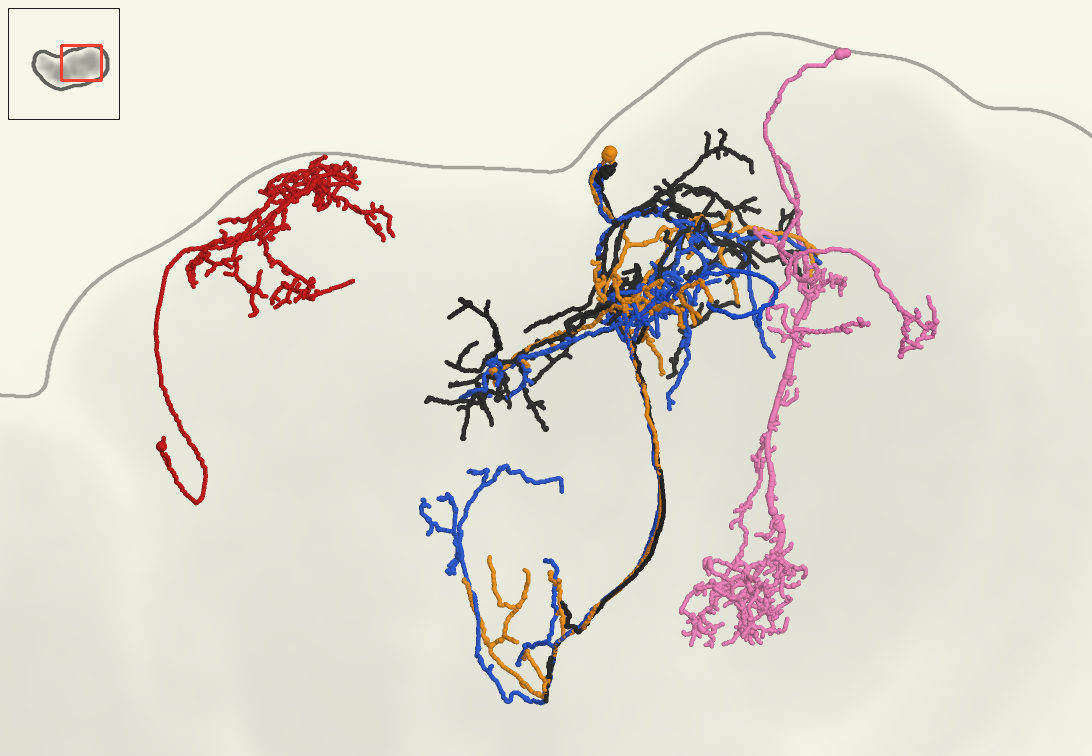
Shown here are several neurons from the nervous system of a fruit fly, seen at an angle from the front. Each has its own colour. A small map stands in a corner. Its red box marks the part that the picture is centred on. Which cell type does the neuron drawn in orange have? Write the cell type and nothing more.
SMP461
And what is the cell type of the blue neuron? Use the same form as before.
SMP460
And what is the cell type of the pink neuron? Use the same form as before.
AOTU043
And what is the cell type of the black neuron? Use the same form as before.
SMP459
